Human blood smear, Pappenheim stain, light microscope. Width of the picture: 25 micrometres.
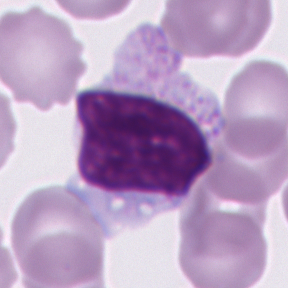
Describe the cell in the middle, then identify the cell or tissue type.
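Start with the chromatin: it's dense, dark purple and coarsely clumped. The nucleus sits off-centre, reaching close to the left edge of the cell. Most of the granules gather in the cytoplasm above and to the right of the nucleus. And the outline isn't smoothly round; it's irregular and angular. It's a large granular lymphocyte.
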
